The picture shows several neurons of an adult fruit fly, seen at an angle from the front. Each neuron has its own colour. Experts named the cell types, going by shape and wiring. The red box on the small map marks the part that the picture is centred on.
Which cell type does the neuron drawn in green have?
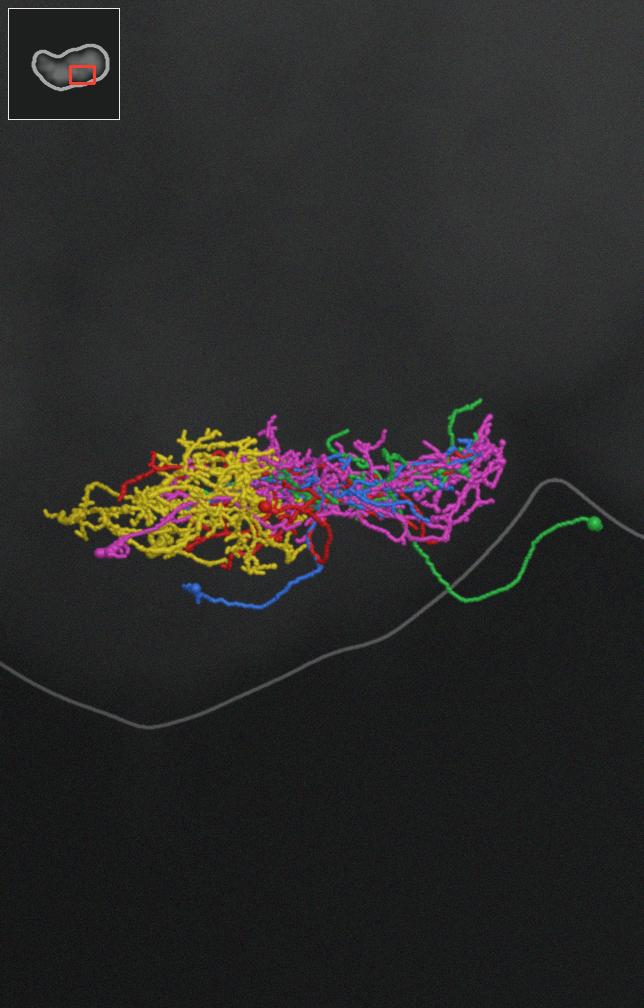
GNG425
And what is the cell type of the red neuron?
GNG275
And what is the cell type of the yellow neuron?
GNG219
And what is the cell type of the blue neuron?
GNG372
